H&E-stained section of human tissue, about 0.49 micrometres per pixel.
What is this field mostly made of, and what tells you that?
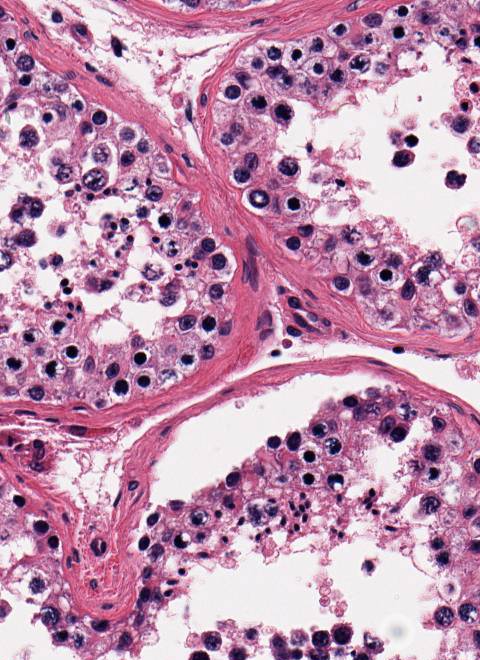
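It's seminiferous tubule, mostly. Several large rounded profiles, upper left, upper right and lower, are separated by pink fibrous walls, each a thick band of wavy, layered tissue with flattened, elongated nuclei. The giveaway is the epithelium, many cells thick rather than the one even row of tall columnar cells lining the duct of the epididymis. Lots of large round cells there have coarse, clumped dark chromatin in round nuclei.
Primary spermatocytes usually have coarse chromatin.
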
